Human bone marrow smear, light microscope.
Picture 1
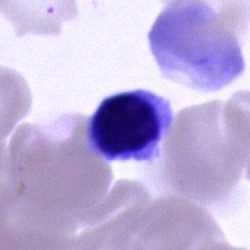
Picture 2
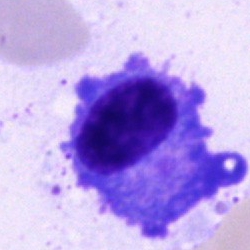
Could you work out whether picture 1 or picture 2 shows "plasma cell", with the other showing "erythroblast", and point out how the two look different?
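Of the two cells, the erythroblast appears in picture 1 and the plasma cell in picture 2. The erythroblast has a roughly round outline, whereas the plasma cell's outline is irregular, with many small rounded bulges along its edge. In the plasma cell the nucleus lies toward the upper left, with most of the cytoplasm below and to the right of it.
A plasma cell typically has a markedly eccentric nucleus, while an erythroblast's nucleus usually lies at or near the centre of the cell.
The amount of cytoplasm differs: in the erythroblast it forms only a thin rim, widest on the right, and in the plasma cell it is abundant. The plasma cell's cytoplasm stains blue.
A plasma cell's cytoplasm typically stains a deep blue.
No granules are seen in the erythroblast's cytoplasm. Both nuclei have dense chromatin, very dark blue-purple in the erythroblast and dark purple in the plasma cell, and no nucleolus can be seen in the erythroblast. The plasma cell also has a projection on its right edge forming a small loop around a clear round hole, and fine hair-like projections stick out from its top edge.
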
